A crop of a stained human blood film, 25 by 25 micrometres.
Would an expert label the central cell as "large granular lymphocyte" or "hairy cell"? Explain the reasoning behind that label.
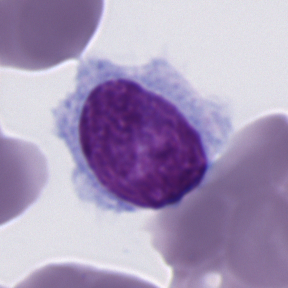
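It's a hairy cell rather than a large granular lymphocyte. The outline is irregular with a ragged edge, and short fine projections fringe the surface around most of it. The cell is about 15 micrometres across, with pale blue cytoplasm. Its nucleus is oval, about 13 by 9 micrometres, sits off-centre toward the lower right, and fills about 60% of the cell's area.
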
